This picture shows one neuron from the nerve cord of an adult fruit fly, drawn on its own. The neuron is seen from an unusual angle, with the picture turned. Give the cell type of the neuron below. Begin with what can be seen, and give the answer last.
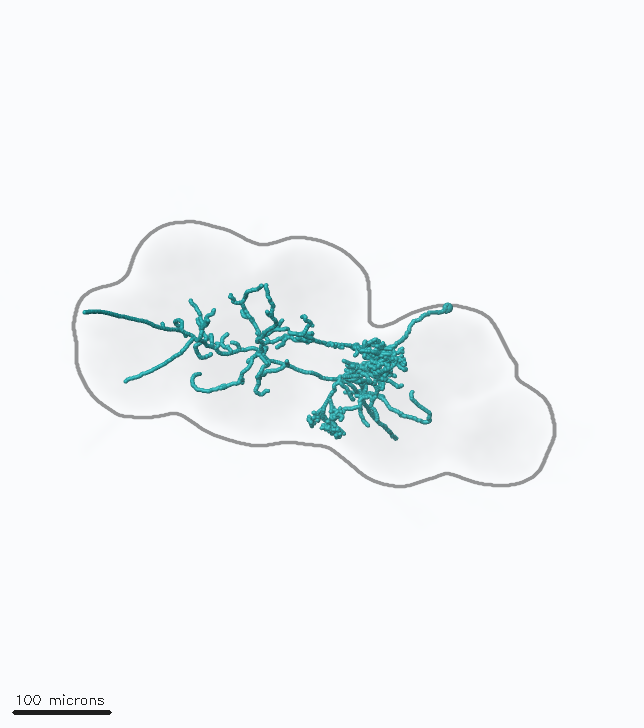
By the scale bar it is about 400 microns wide in this view. In this view it is wider than it is tall. Its broad class is ascending neuron. Its cell type is AN08B010.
